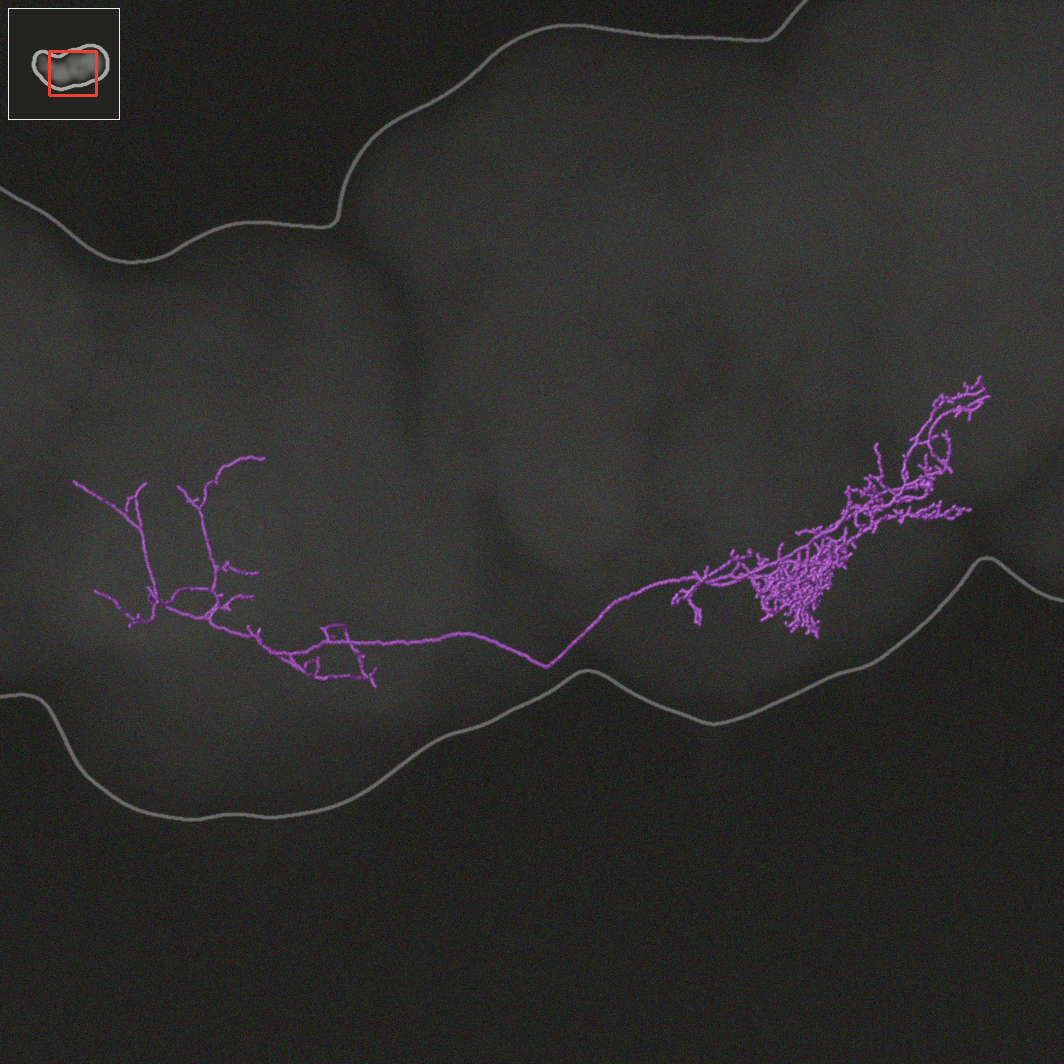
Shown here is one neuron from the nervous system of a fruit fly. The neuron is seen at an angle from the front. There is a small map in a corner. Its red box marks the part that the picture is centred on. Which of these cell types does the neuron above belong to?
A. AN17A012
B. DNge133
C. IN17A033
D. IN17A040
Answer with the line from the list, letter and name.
B. DNge133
